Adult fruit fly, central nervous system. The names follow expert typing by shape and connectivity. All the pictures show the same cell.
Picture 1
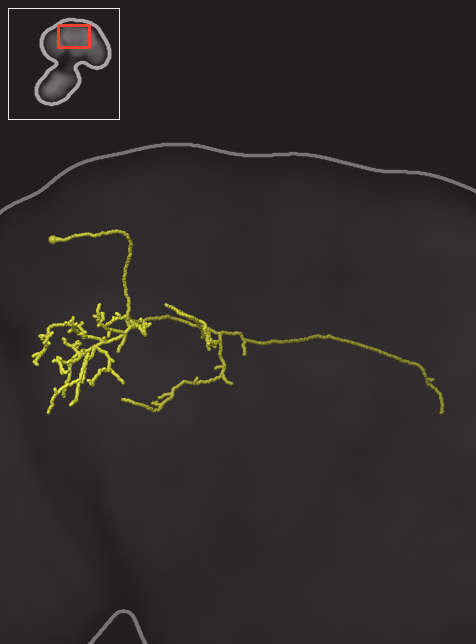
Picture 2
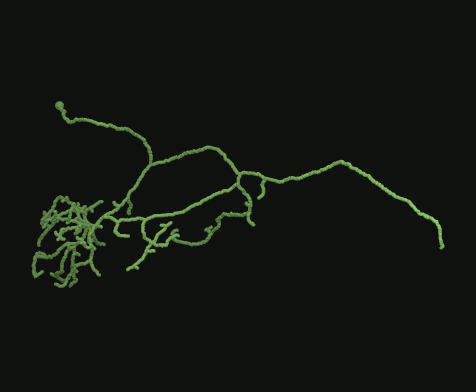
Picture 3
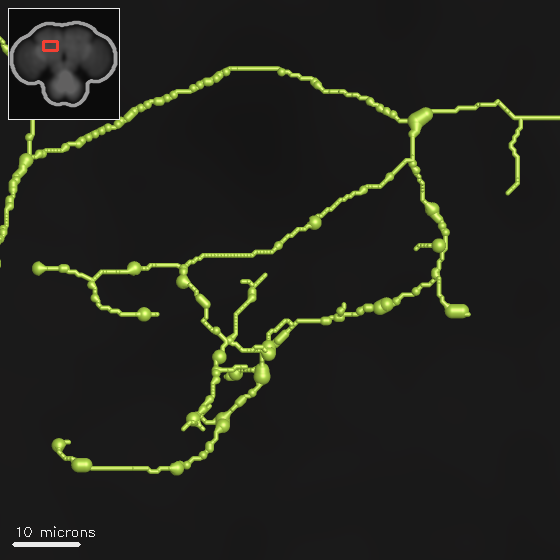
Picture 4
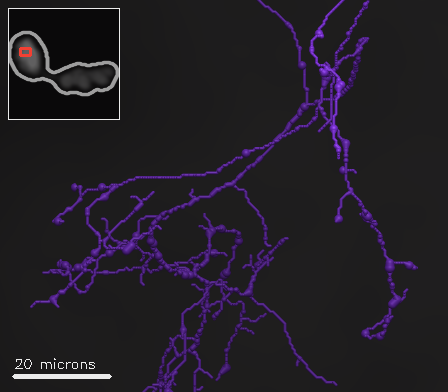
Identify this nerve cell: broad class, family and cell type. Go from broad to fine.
central-brain intrinsic neuron; hemilineage VLPd1; AVLP050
